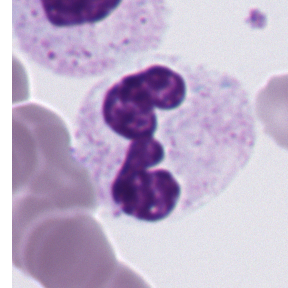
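Segmented neutrophil. Nucleus displaced to the left, leaving more cytoplasm on the right. Chromatin dark purple, coarsely clumped, with small paler patches. Cytoplasm abundant, very pale pinkish-lilac, with fine pink-violet granules evenly scattered throughout.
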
